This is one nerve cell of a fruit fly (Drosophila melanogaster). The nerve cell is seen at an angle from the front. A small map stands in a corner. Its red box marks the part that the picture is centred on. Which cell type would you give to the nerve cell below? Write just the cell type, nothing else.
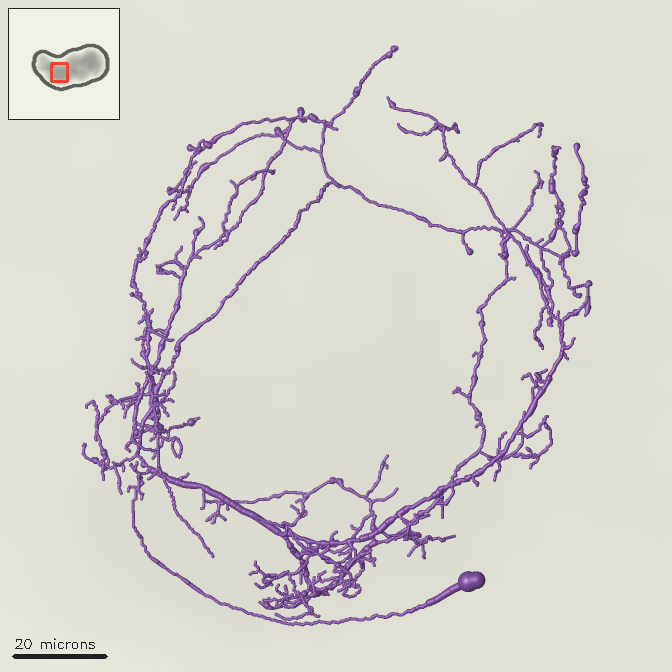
IN04B049_a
